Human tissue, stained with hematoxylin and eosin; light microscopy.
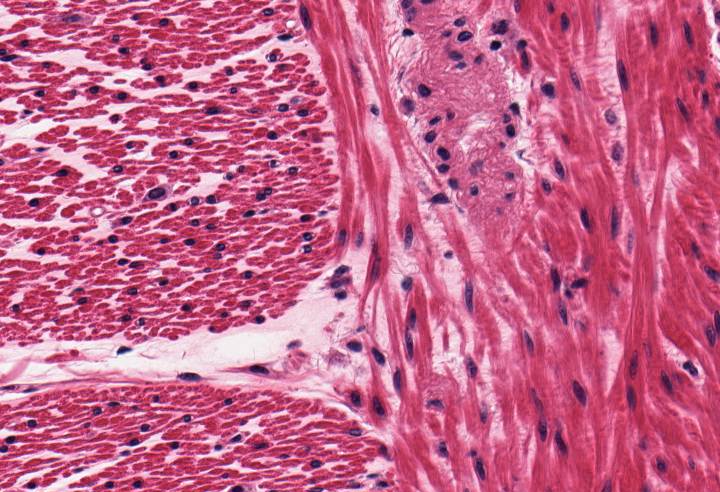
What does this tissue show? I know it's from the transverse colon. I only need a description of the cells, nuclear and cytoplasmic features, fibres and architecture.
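Fibres on the left of the field are cut in cross section; those on the right are cut along their length. On the right, smooth muscle cells run roughly vertically as long spindle-shaped cells, with elongated, cigar-shaped dark nuclei lying singly within them. Cross-striations are absent from all fibres.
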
